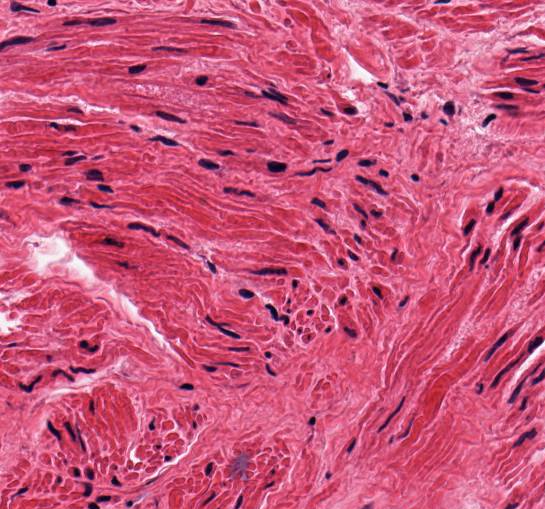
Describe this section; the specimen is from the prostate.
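Interlacing bundles of spindle-shaped cells fill the entire field, running in different directions. Their nuclei are dark, elongated and blunt-ended, aligned with the long axis of each cell. Between the muscle bundles lies only scant, paler connective tissue, and no fat cells are present in the field.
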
